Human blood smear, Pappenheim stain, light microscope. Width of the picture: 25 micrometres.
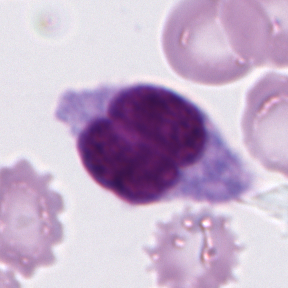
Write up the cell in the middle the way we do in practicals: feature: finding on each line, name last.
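Nucleus: split into two lobes by a deep groove
Chromatin: dark purple, dense
Cytoplasm: pale grey-blue
Widest cytoplasm: lower right of the nucleus
Cell size: about 17 by 11 micrometres
Nuclear diameter: about 11 micrometres
Nuclear share: about 60% of the cell's area
Name: hairy cell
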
